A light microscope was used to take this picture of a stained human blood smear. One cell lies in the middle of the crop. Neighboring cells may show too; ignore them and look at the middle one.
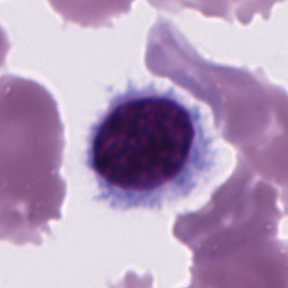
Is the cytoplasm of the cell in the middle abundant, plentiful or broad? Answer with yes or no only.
No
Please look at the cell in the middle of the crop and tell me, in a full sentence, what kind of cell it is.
The crop's centre is taken up by a hairy cell.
